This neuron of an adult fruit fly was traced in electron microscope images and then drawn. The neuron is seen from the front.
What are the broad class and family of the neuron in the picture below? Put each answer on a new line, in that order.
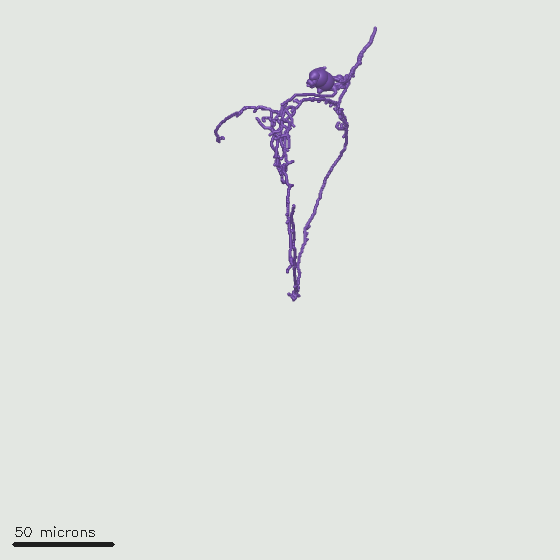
motor neuron of the nerve cord
MNad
